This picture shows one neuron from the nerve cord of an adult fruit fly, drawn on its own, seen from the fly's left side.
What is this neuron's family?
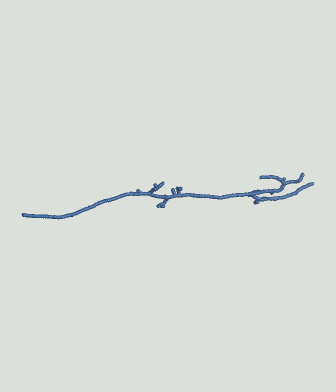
hemilineage LB6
